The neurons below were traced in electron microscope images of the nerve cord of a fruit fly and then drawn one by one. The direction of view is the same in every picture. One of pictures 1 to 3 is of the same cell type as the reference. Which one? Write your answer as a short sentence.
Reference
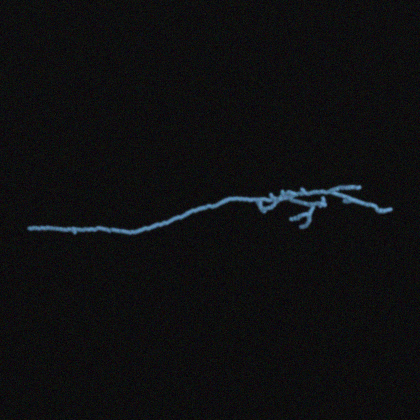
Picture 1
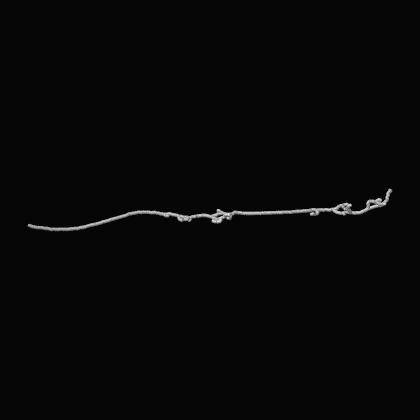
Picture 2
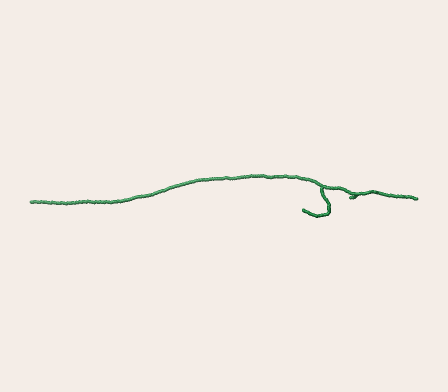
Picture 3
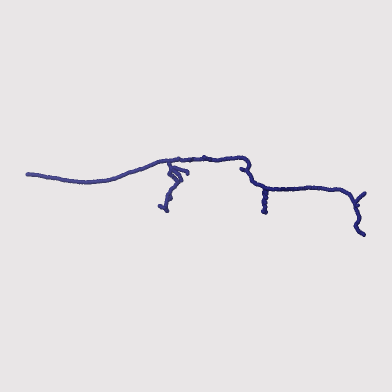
Picture 3 is of the same cell type.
